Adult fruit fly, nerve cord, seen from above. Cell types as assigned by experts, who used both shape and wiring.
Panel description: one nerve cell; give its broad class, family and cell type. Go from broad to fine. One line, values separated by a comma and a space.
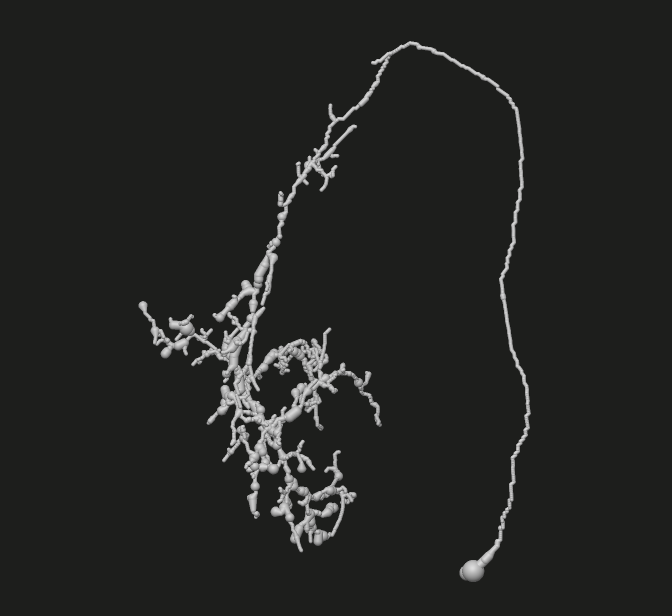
nerve-cord intrinsic neuron, hemilineage 12B, IN12B026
